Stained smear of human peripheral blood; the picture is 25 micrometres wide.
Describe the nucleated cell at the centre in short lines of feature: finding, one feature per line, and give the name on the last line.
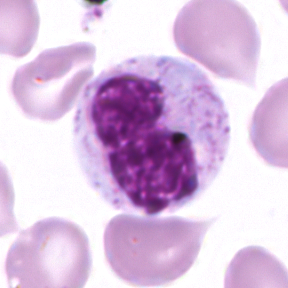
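Nucleus: divided into two lobes
Lobe positions: one upper left, one lower right
Cytoplasm: widest rim on the right side
Granules: fine, purplish, scattered through the cytoplasm
Name: band neutrophil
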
